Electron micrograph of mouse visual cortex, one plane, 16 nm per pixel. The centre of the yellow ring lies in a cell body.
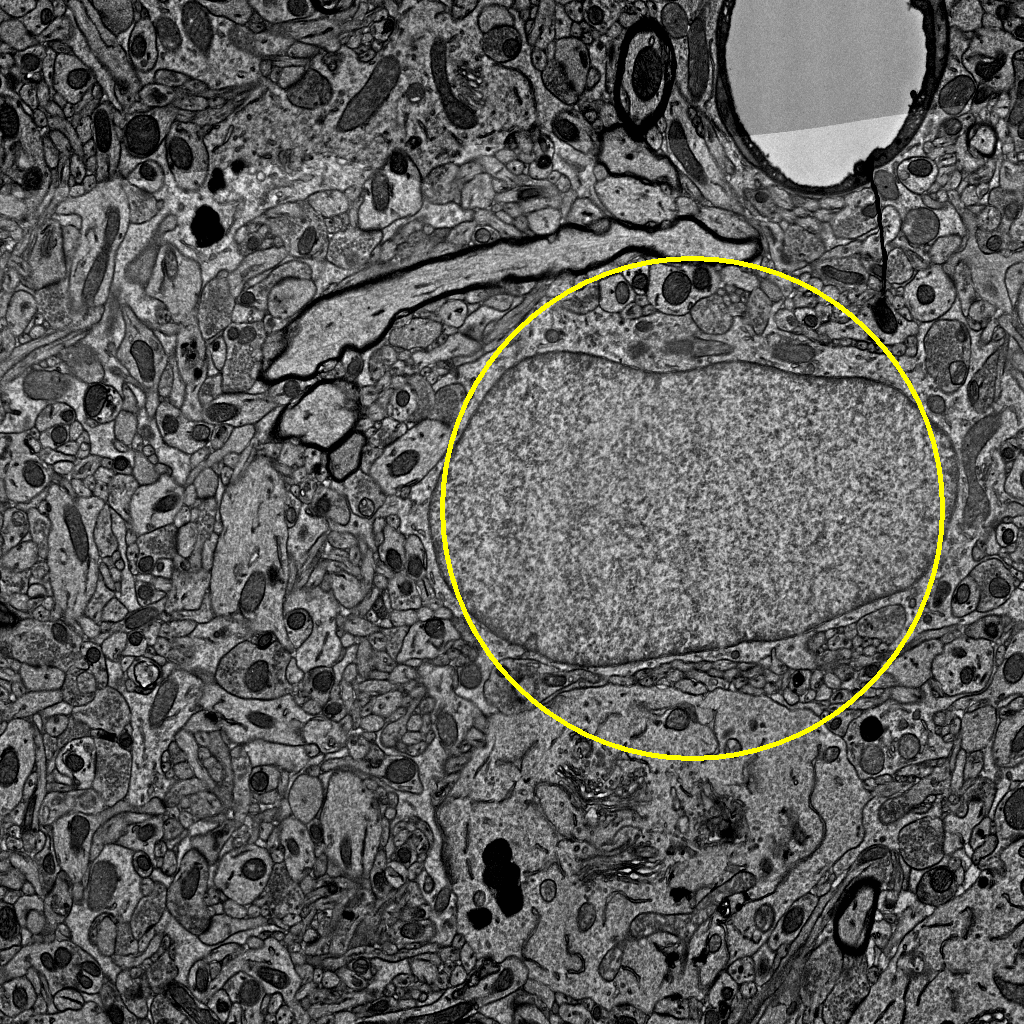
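Astrocyte at the centre of the yellow ring, mouse visual cortex. Its nucleus is an elongated oval with its long axis lying horizontally, bounded by a smooth envelope without deep infoldings. Pale, finely granular chromatin is spread evenly, with no dense clumps against the envelope. No distinct nucleolus appears in this section of the nucleus.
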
